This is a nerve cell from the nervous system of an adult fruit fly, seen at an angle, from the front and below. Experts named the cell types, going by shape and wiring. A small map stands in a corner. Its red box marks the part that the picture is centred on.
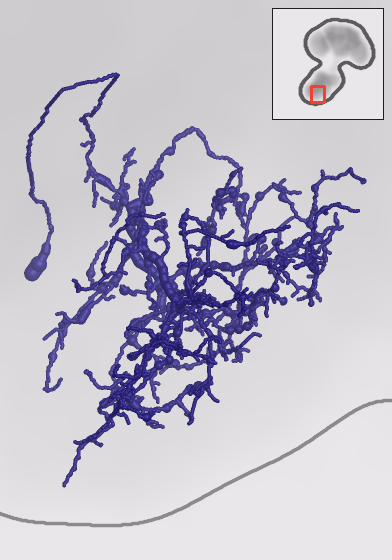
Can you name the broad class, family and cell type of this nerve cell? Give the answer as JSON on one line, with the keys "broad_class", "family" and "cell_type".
{"broad_class": "nerve-cord intrinsic neuron", "family": "hemilineage 03A", "cell_type": "IN03A062_d"}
